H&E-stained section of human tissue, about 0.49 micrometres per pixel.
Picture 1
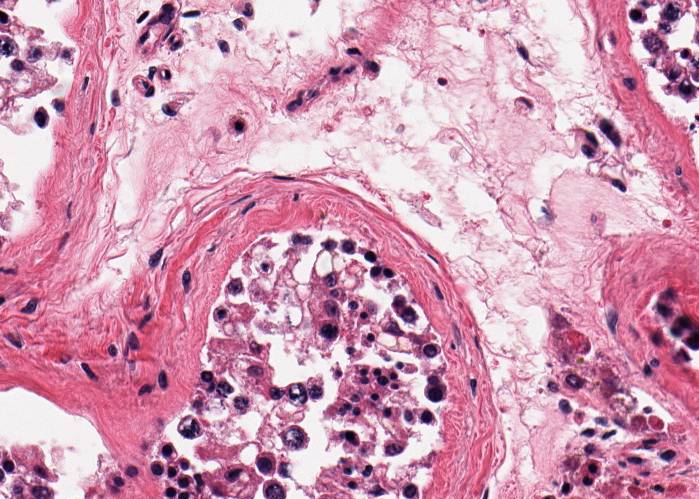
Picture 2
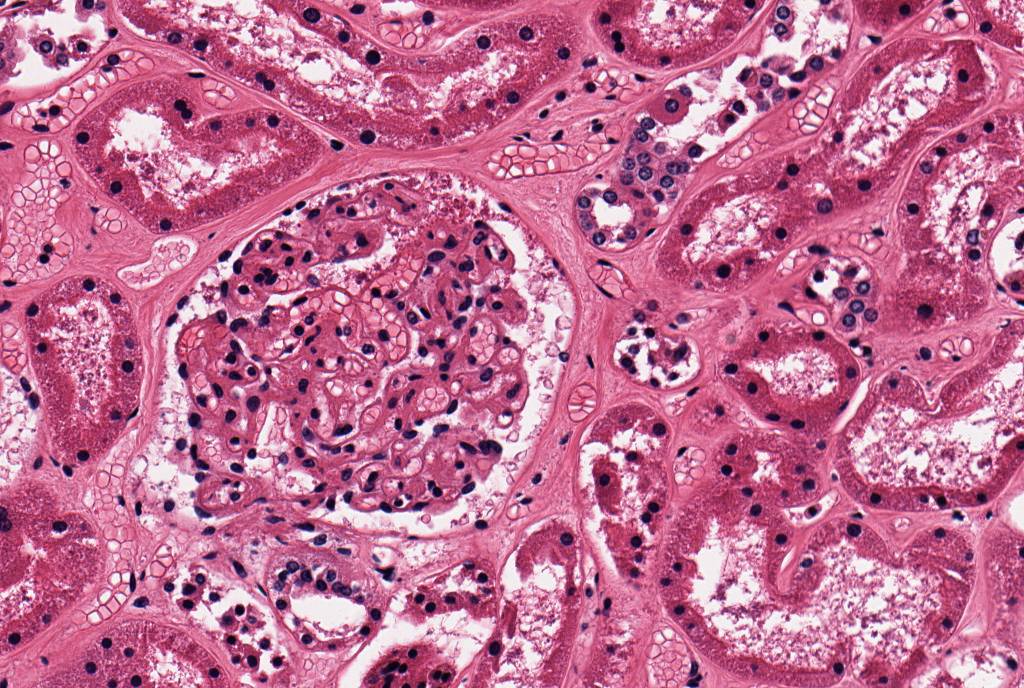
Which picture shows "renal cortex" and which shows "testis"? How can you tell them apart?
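Picture 1: testis. Picture 2: renal cortex. Testis: rounded spaces within thick pink fibrous walls, largest in lower middle. Central space holds loosely packed cells with round dark nuclei and pale, partly foamy cytoplasm, plus granular debris. Elongated spindle-shaped nuclei scattered in the central wall; upper-middle tissue between walls pale, loose, wispy, few cells. Renal cortex: one round glomerulus left of centre; rest packed with tubule cross-sections, mostly cuboidal cells with granular pink cytoplasm and round dark nuclei. Many lumina contain pale flocculent granular material; luminal borders ragged.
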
